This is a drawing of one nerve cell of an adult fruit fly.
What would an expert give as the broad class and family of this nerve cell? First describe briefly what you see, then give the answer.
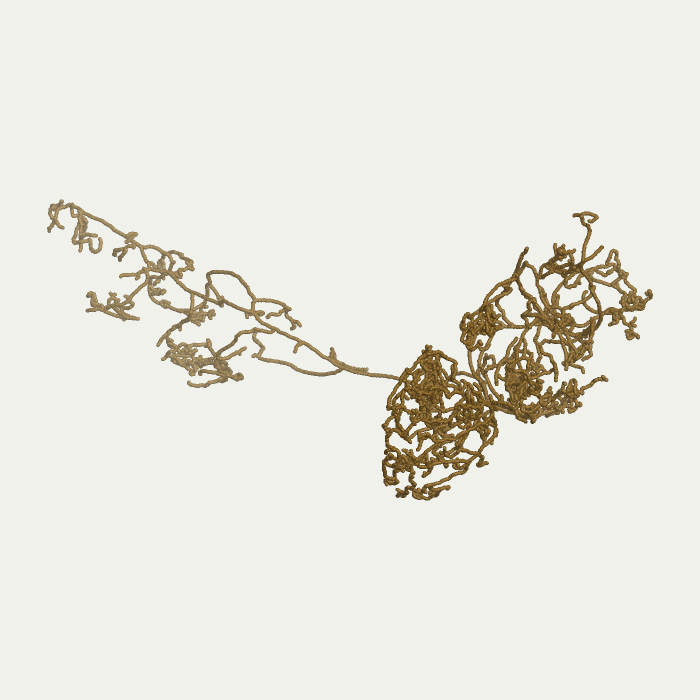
Dozens of branch ends can be seen. In this view it is wider than it is tall. Its broad class is descending neuron. Its family is DNc.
